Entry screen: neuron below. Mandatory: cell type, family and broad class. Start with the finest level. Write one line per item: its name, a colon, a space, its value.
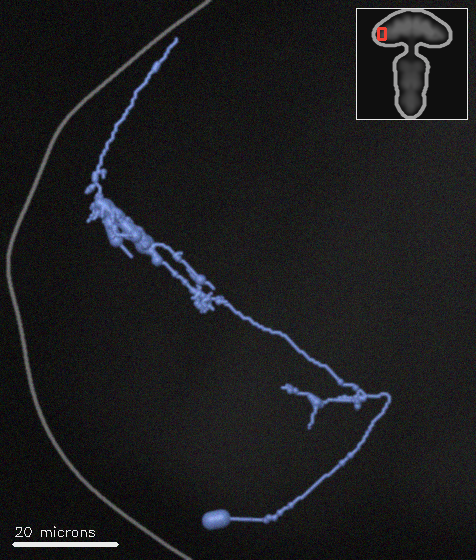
cell type: C3
family: C
broad class: optic-lobe intrinsic neuron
